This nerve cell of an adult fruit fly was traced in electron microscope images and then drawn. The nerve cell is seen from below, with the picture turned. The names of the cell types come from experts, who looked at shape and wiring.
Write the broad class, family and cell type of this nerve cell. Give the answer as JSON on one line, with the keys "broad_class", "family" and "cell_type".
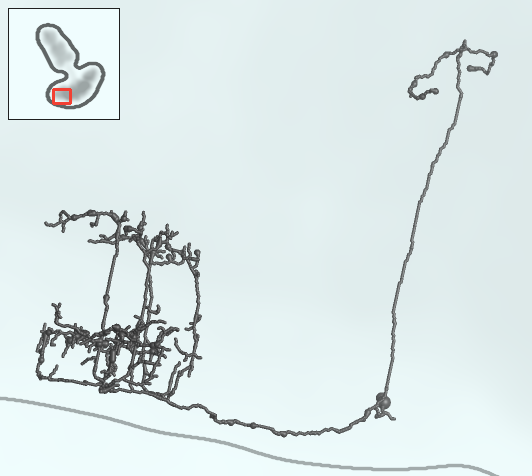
{"broad_class": "optic-lobe intrinsic neuron", "family": "MeLo", "cell_type": "MeLo1"}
